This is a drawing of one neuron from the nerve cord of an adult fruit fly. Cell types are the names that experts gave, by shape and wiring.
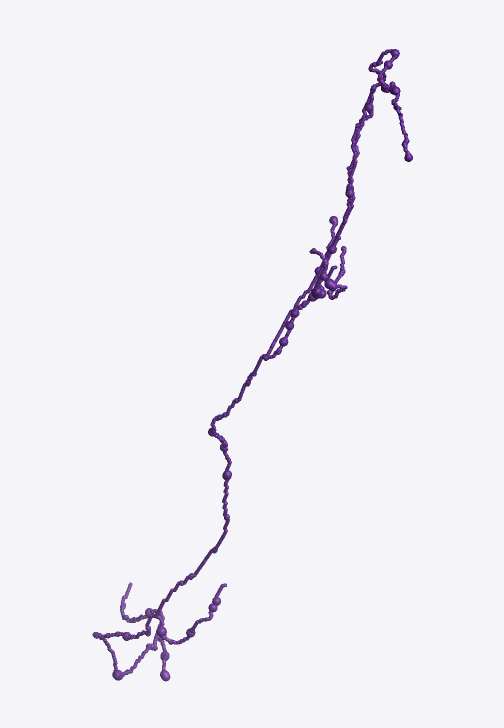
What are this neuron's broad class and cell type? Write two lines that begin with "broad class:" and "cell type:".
broad class: sensory neuron descending to the nerve cord
cell type: LN-DN2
